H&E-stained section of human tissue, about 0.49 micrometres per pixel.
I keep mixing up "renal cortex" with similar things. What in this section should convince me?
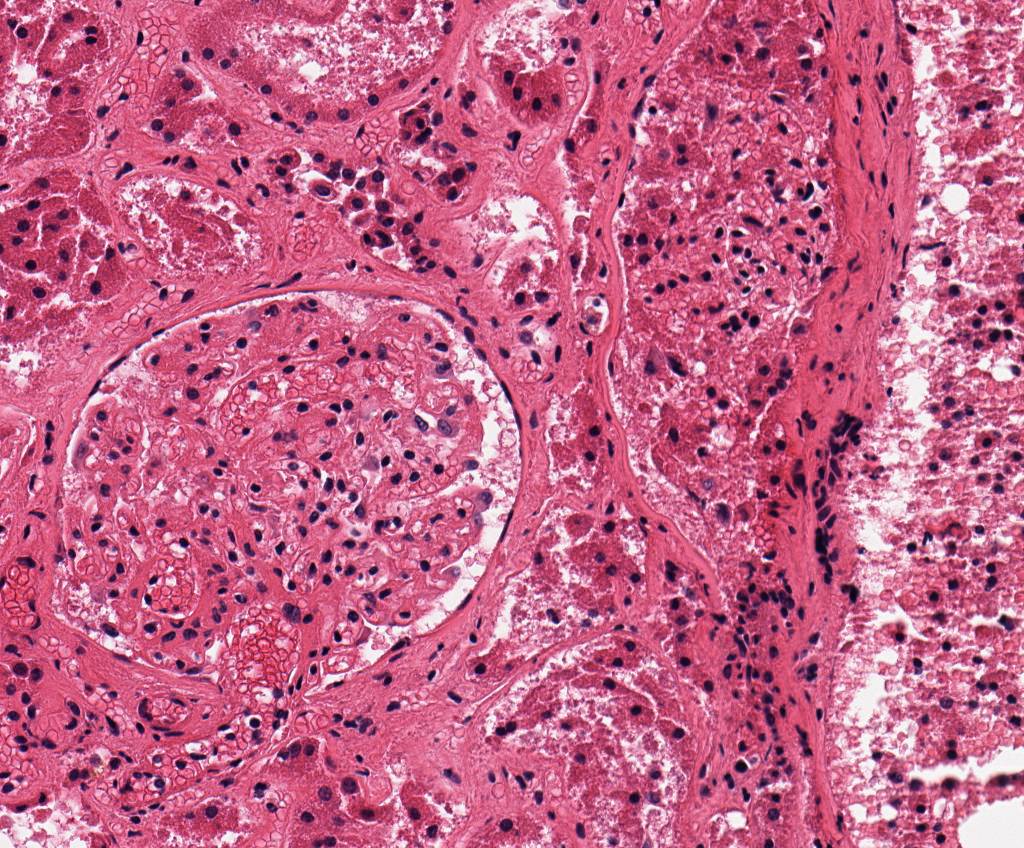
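First, the glomerulus: one large rounded glomerulus lies left of centre, enclosed by a thin Bowman's capsule, with tubules around it.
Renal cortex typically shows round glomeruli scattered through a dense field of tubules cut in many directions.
Second, the tubules: their cells have granular, deeply eosinophilic cytoplasm and small round dark nuclei. Their cytoplasm is frayed, with indistinct cell borders, suggesting poor preservation. Third, the band: dense pink fibrous tissue with elongated nuclei runs vertically down the right of the field.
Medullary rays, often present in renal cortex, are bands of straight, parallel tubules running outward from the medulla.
Being fibrous, not tubular, this band does not fit a medullary ray.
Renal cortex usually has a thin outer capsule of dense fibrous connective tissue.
The band shares that dense fibrous make-up.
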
